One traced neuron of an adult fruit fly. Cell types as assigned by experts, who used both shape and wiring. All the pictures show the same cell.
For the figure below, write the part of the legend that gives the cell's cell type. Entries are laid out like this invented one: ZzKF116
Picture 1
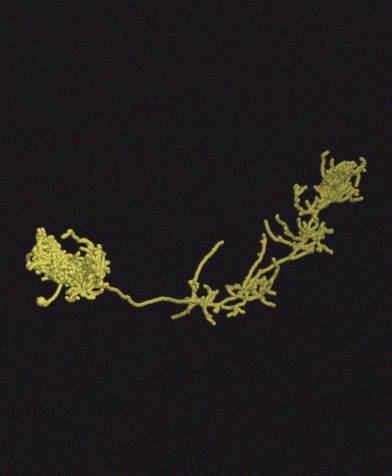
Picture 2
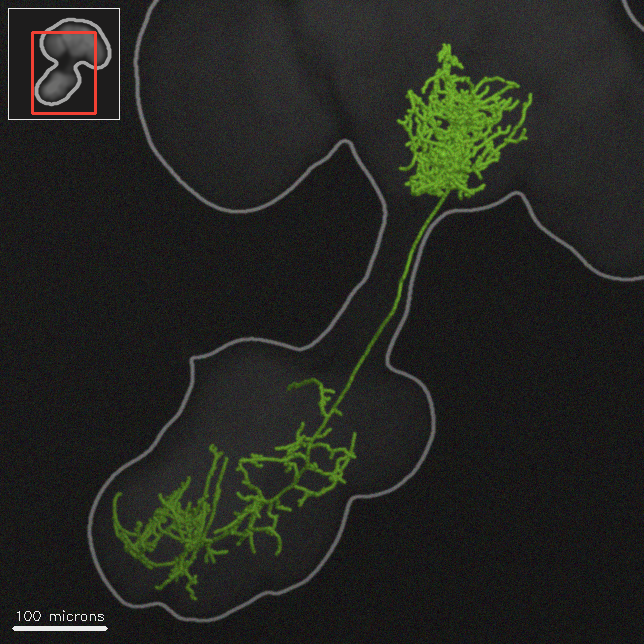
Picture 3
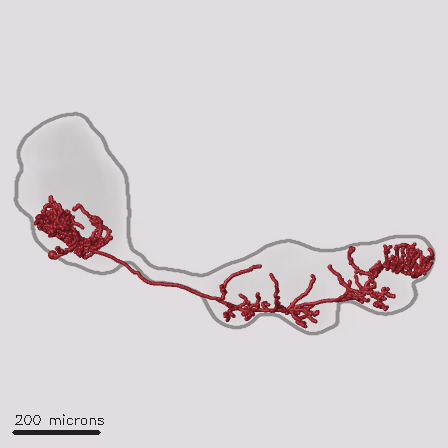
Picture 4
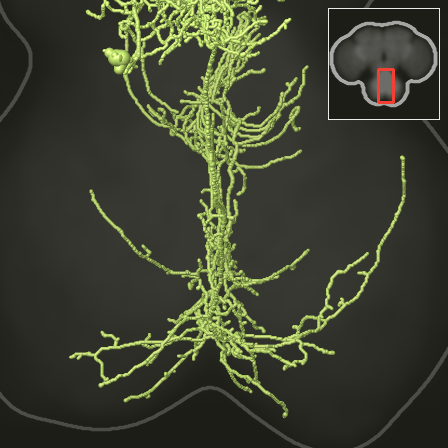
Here: DNg70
